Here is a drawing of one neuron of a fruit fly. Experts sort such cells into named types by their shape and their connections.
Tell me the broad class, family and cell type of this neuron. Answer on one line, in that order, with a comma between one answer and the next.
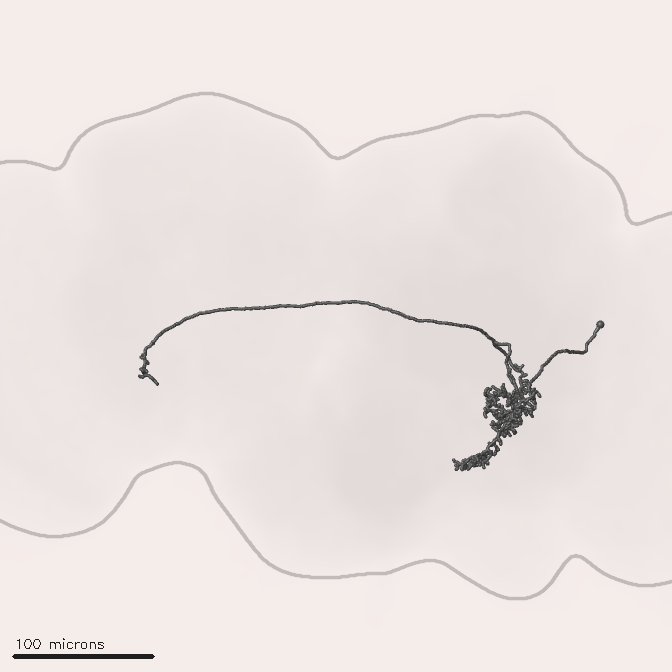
central-brain intrinsic neuron, hemilineage VLPl&d1_lateral, CB3162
